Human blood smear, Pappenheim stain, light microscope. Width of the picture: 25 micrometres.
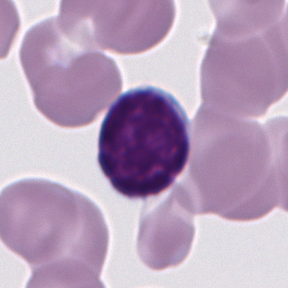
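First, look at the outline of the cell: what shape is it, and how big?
It is round to slightly oval and smooth, about 10 by 8 micrometres.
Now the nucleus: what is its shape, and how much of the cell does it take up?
It is round, neither indented nor lobed, about 9 by 8 micrometres, and it fills about 90% of the cell's area.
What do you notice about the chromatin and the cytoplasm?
The chromatin is dense and dark purple with coarse clumps, and no distinct granules are visible in the cytoplasm.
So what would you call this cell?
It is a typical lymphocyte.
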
